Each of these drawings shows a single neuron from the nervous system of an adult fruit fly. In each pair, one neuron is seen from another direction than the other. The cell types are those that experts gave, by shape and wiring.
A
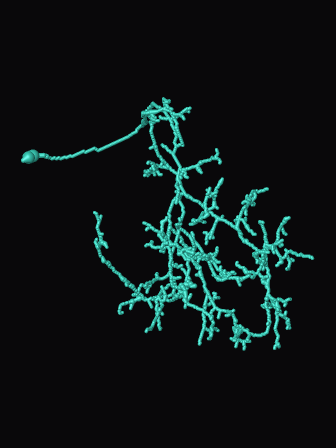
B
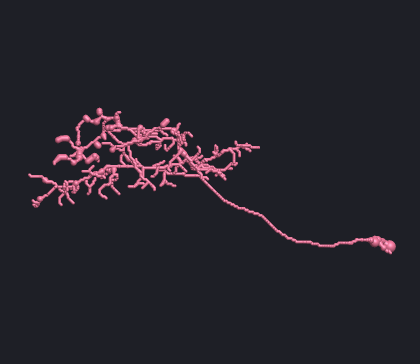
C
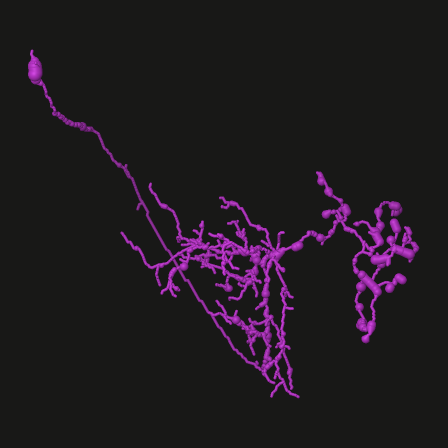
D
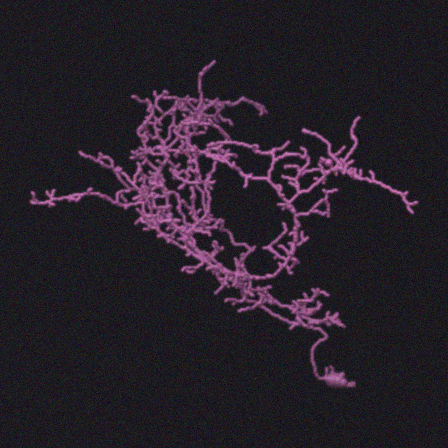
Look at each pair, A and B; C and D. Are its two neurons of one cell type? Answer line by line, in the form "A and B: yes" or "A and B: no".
A and B: no
C and D: no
